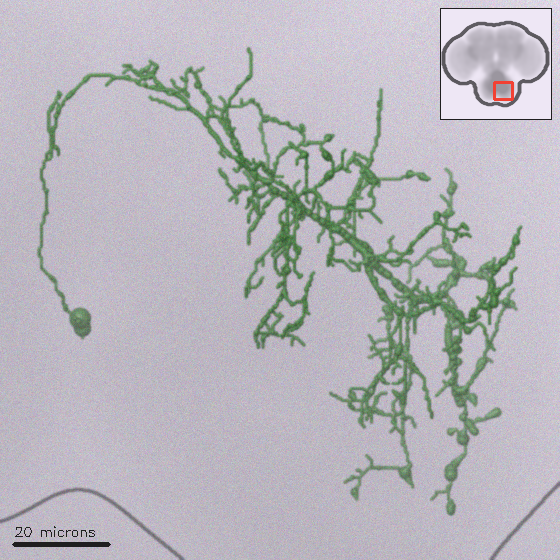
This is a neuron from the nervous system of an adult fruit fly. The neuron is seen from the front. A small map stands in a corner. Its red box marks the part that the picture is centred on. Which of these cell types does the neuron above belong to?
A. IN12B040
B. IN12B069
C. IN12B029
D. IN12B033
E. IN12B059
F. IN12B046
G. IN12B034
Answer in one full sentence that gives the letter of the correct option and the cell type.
The kind of cell the neuron is, IN12B040, is given in option A.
